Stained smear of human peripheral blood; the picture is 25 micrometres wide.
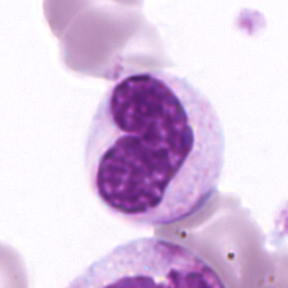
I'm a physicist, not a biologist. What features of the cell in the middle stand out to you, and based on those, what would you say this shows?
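Step one, size: the cell is about 13 micrometres across. Step two, nucleus: bean-shaped with a notch on its left side, about 12 by 8 micrometres, lying off-centre toward the left and filling about 60% of the cell's area. Step three, chromatin: clumped into dark patches separated by paler areas. Step four, cytoplasm: fine, faint pinkish granules. Conclusion: a band neutrophil.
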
